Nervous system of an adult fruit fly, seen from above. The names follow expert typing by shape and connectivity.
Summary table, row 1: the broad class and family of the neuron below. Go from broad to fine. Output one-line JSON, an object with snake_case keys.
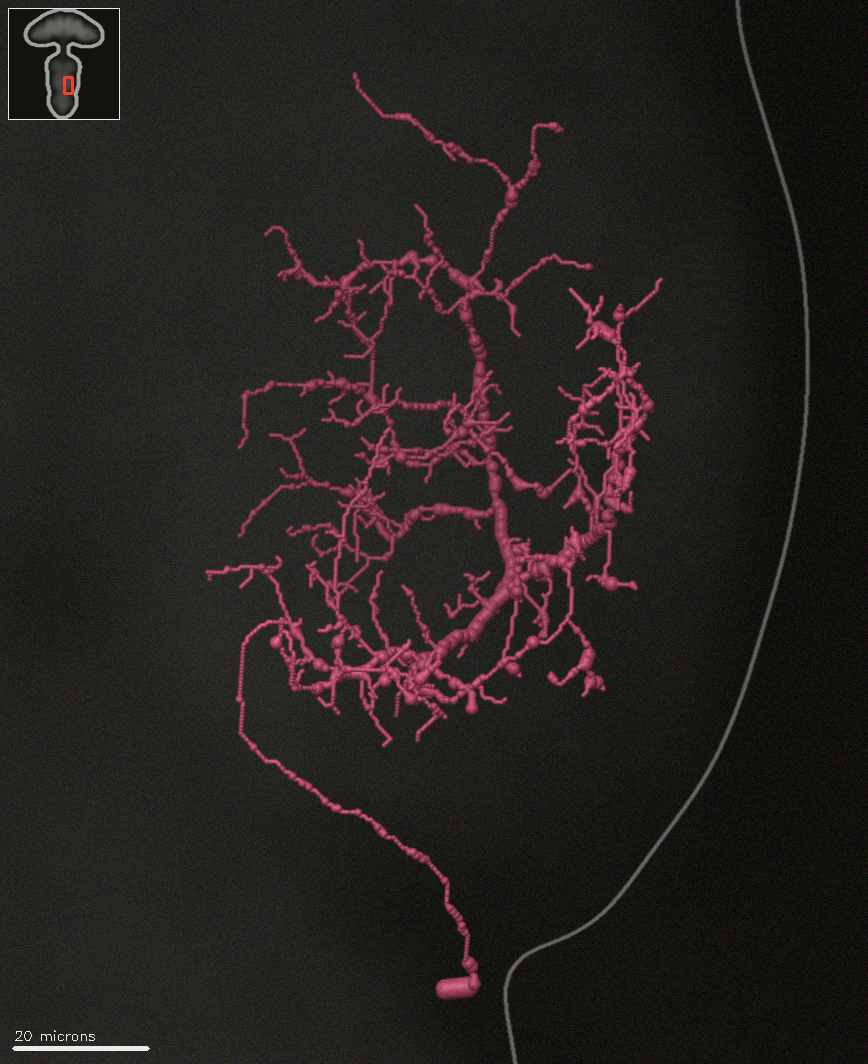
{"broad_class": "nerve-cord intrinsic neuron", "family": "hemilineage 03A"}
